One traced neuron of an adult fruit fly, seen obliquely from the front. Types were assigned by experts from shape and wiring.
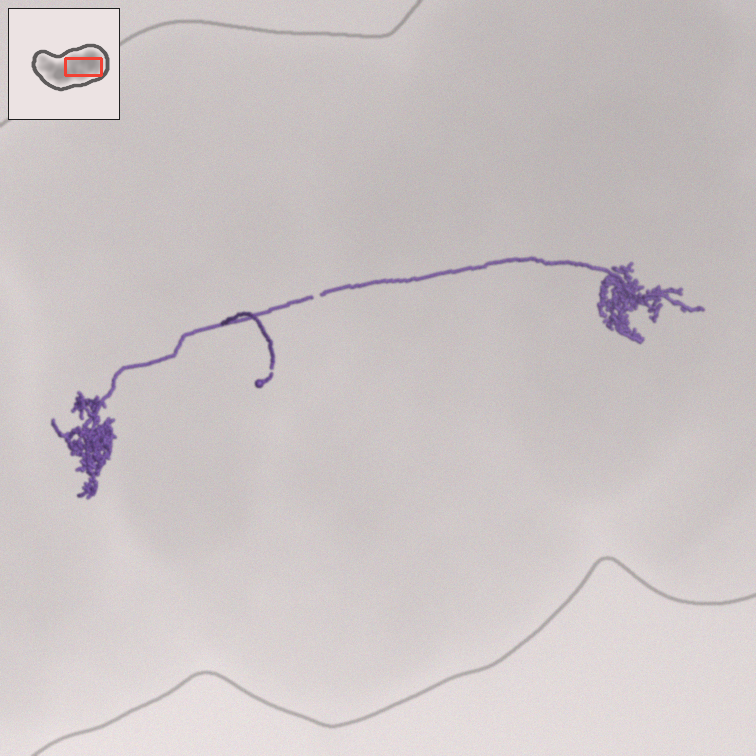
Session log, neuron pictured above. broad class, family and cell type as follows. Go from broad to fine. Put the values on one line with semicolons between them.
central-brain intrinsic neuron; hemilineage VLPa2; PVLP037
